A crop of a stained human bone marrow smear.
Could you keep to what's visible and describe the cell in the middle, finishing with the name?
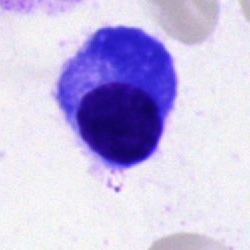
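Looking first at the nucleus, it sits off-centre, toward the bottom of the cell. Its chromatin is dense and dark purple throughout. The cytoplasm is plentiful, and most of it lies above the nucleus. That cytoplasm is stained deep blue. So this is a plasma cell.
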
